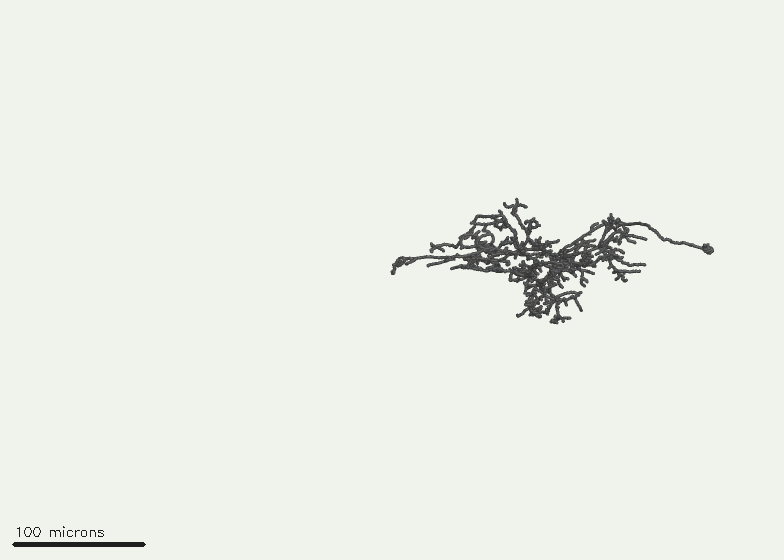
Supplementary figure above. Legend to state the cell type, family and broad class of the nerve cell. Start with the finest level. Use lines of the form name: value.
cell type: IN21A020
family: hemilineage 21A
broad class: nerve-cord intrinsic neuron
